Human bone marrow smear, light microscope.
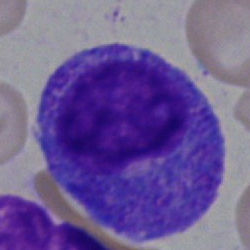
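Promyelocyte, the cell in the middle of this stained human bone marrow smear under the light microscope. Its chromatin stains deep purple and looks fairly dense. There's plenty of cytoplasm, making a wide zone below the nucleus, with a paler area just beneath the nucleus. You'll also spot fine purplish specks dotted through the cytoplasm.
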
